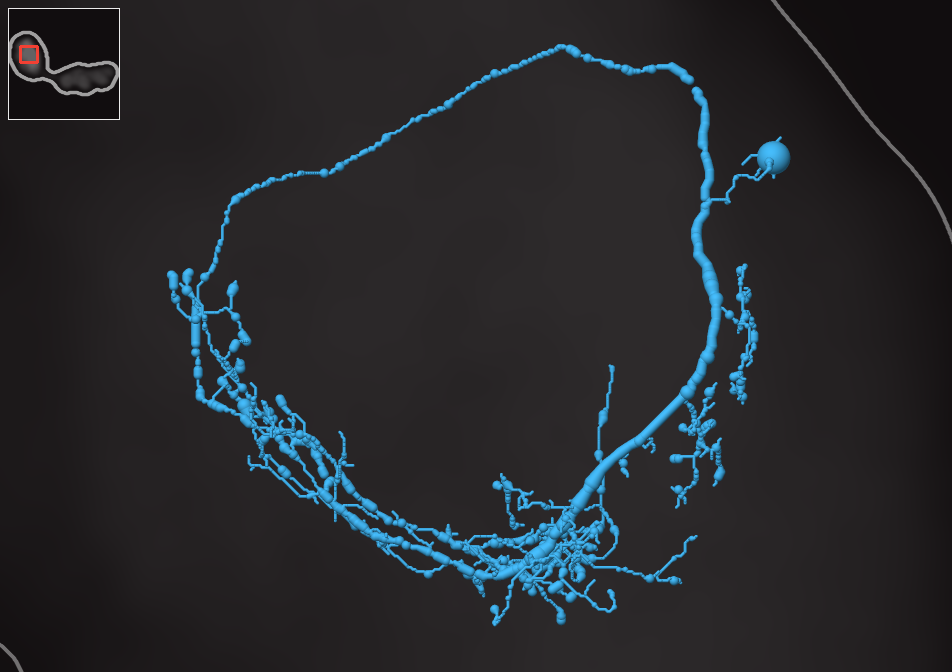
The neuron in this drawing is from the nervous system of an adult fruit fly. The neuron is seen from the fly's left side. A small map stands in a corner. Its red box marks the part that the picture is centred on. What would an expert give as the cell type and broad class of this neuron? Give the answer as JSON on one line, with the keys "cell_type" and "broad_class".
{"cell_type": "WED181", "broad_class": "central-brain intrinsic neuron"}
